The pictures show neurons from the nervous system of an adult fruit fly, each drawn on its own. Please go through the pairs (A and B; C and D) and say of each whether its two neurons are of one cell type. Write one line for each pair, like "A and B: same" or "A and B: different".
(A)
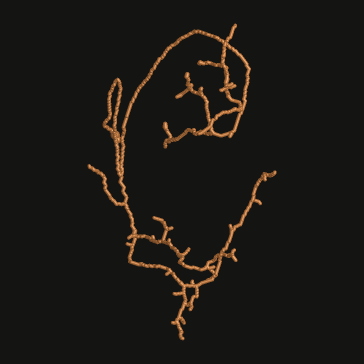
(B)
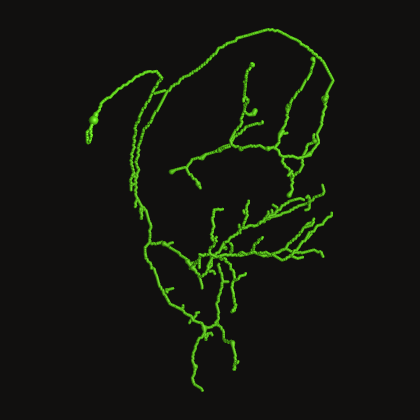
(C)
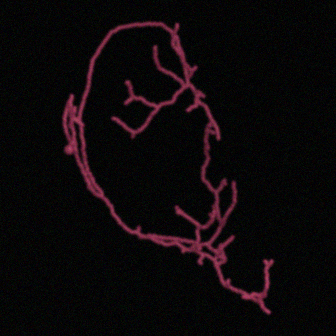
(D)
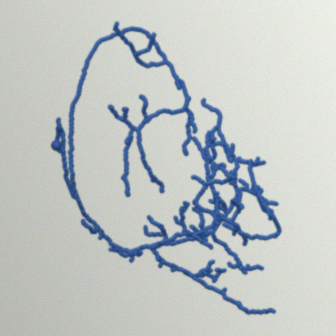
A and B: different
C and D: different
